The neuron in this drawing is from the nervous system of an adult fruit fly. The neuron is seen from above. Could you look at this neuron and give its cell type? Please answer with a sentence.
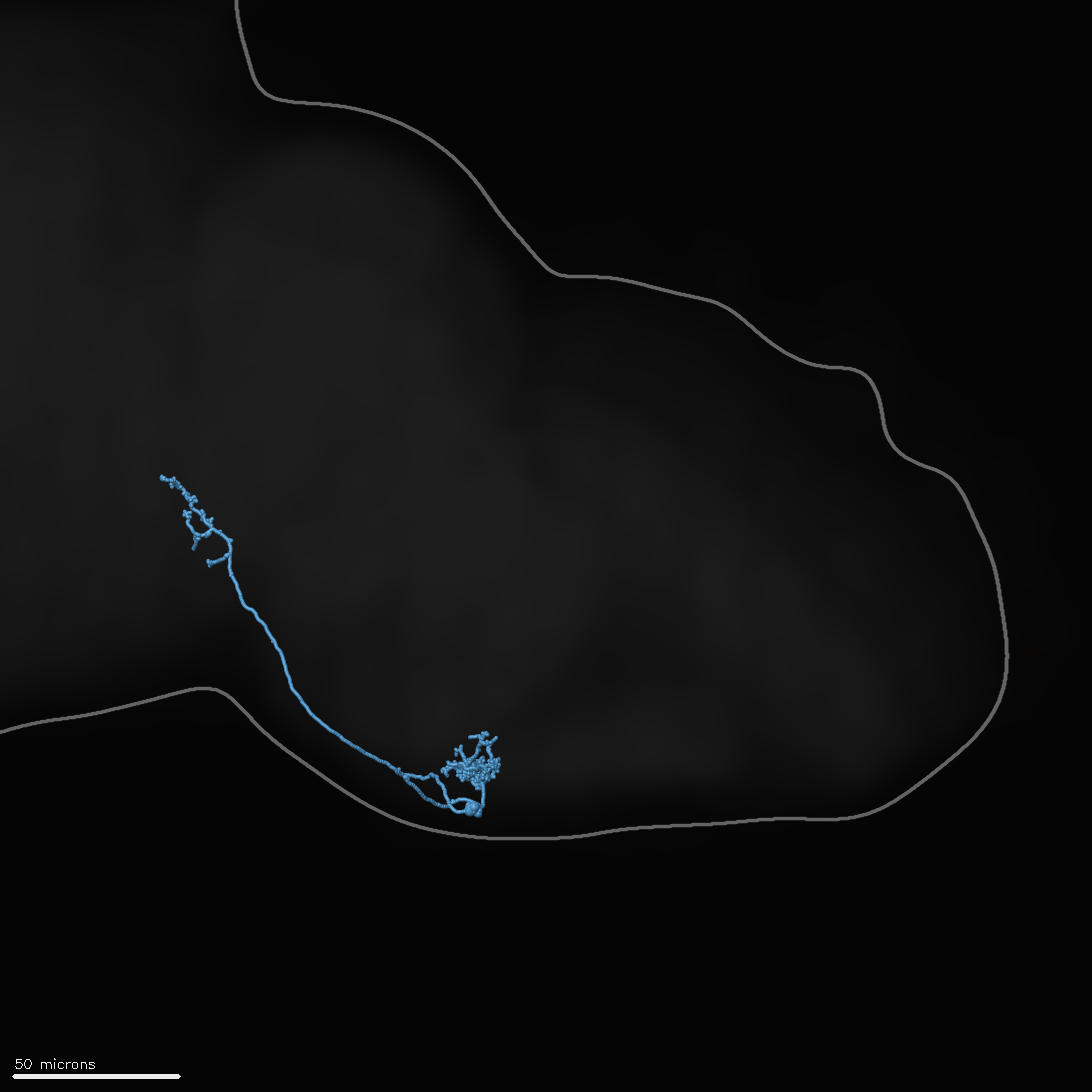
The cell type is LPC1.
